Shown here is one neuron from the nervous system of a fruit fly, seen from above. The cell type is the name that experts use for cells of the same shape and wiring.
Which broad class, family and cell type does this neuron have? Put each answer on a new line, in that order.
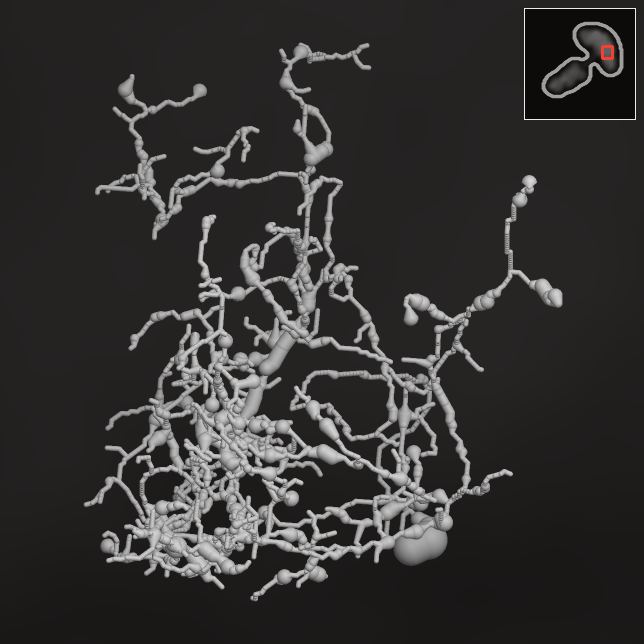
central-brain intrinsic neuron
hemilineage WEDa1
CB1314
